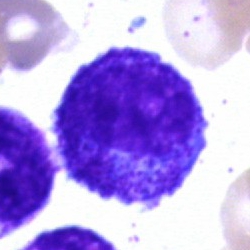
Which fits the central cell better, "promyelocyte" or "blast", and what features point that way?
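The cell is a promyelocyte, not a blast. Dark purple granules are scattered across most of the cell, and a paler bluish zone in the lower part also holds purple granules.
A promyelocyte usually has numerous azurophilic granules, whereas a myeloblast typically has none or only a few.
The granules spread over most of this cell therefore agree with a promyelocyte rather than a blast. The edge is finely bumpy rather than smooth, and dark staining masks the nuclear border, so the nucleus cannot be sharply separated from the cytoplasm.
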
